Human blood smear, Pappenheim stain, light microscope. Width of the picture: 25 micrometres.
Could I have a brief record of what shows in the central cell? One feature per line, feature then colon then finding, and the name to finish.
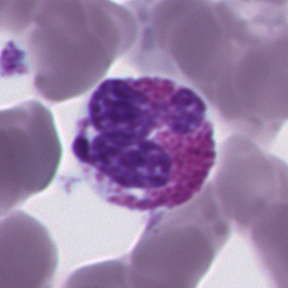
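Outline: roughly round
Nucleus: divided into separate lobes
Chromatin: dark purple, densely clumped
Cytoplasm: packed with red-pink granules
Name: eosinophil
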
